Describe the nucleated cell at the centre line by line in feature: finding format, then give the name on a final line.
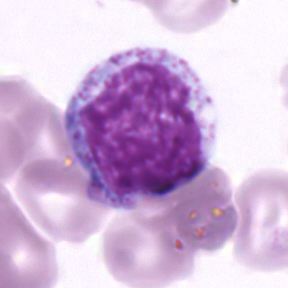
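Outline: round, smooth, small bulge at lower left
Granules: fine, reddish-purple, scattered through cytoplasm and over nucleus
Vacuoles: none in cytoplasm
Neighbours: red cells touching lower left and lower right edges
Name: myelocyte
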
